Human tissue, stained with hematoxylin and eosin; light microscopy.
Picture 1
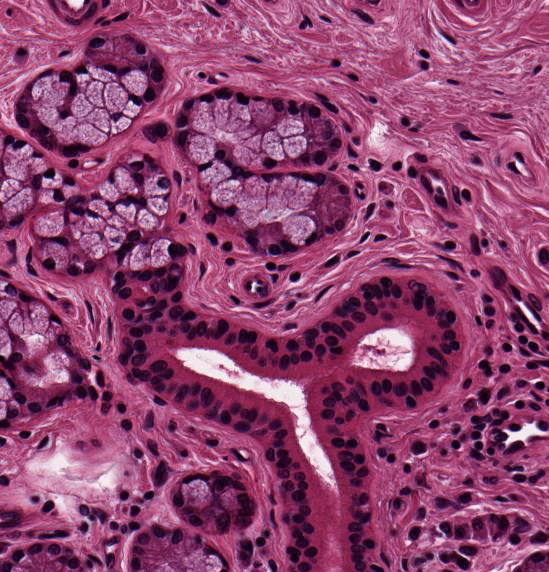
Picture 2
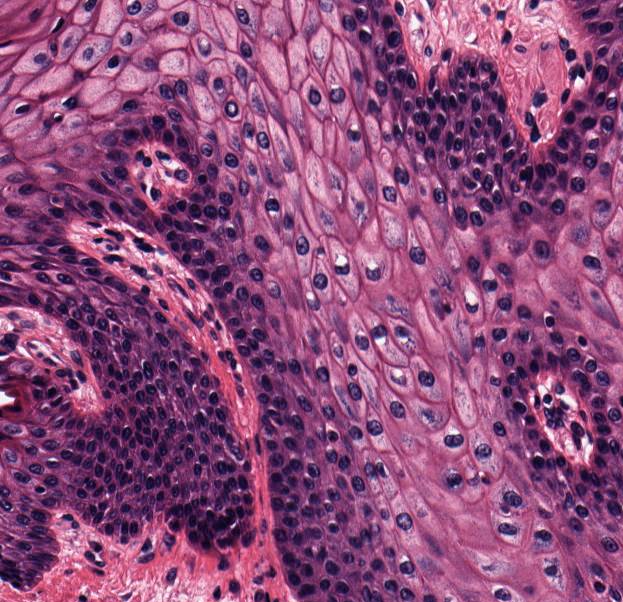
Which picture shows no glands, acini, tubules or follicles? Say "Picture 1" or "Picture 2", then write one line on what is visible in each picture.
Picture 2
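What picture 1 shows: Lobules of mucous acini lie in the upper left of the field, separated by bands of fibrous tissue.
What picture 2 shows: No glands are seen anywhere in the field.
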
